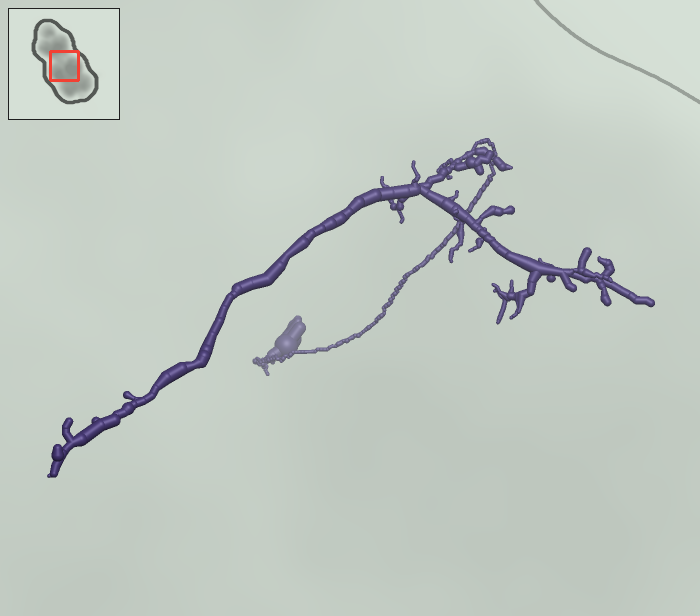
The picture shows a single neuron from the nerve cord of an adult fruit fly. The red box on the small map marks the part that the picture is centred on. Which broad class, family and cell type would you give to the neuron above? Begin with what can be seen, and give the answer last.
The picture shows dozens of branch ends. As drawn here it is wider than it is tall. This is a nerve-cord intrinsic neuron. The family is hemilineage 06A. Its cell type is IN06A022.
